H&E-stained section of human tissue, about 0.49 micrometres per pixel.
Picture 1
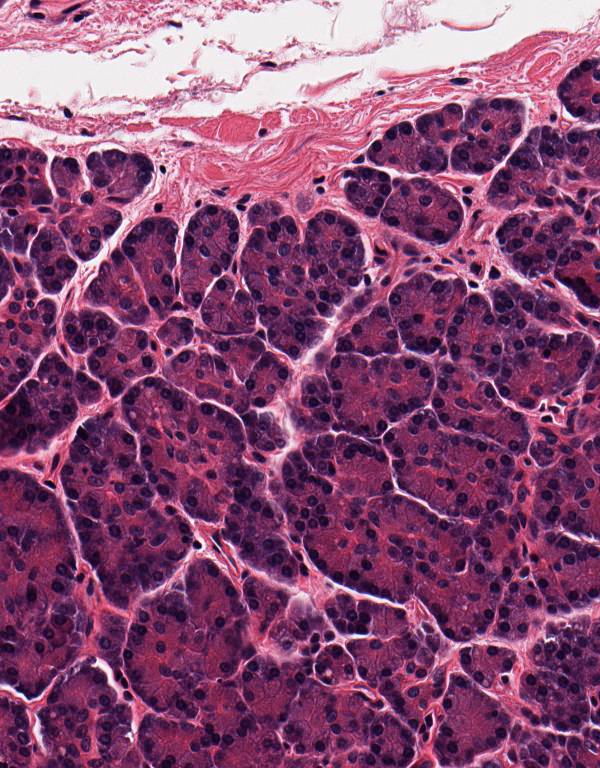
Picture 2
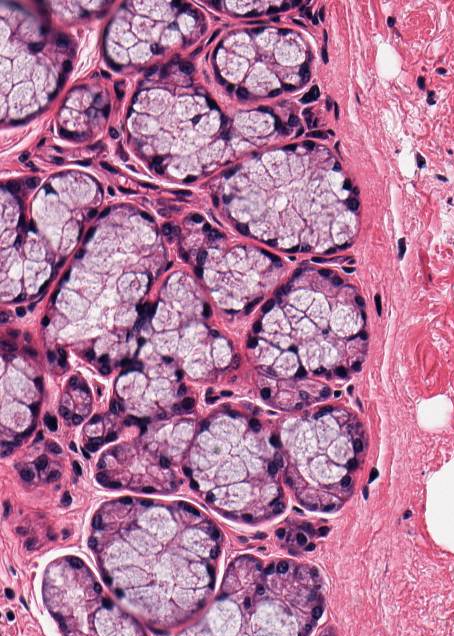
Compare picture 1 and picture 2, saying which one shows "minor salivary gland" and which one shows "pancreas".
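Picture 1's the pancreas; picture 2 is a minor salivary gland. The pancreas has small, rounded, closely packed acini whose lumina are barely visible, built of pyramidal cells with round dark nuclei at their bases. Their cytoplasm stains strongly, purple toward the base and pinker toward the centre of the acinus. In the minor salivary gland, mucous cells with pale, finely bubbly, lilac-grey cytoplasm make up the acini; their dark, flattened nuclei press against the base at each rim, and thin pink fibrous septa separate the acini.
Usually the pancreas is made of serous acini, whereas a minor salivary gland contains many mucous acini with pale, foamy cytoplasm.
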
